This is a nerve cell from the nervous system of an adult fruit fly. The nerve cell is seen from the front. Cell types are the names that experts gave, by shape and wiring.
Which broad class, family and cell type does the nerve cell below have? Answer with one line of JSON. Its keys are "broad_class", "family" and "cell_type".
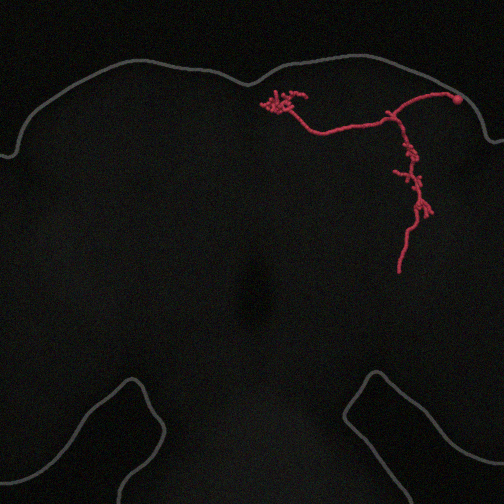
{"broad_class": "central-brain intrinsic neuron", "family": "hemilineage SLPpl1", "cell_type": "SMP228"}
